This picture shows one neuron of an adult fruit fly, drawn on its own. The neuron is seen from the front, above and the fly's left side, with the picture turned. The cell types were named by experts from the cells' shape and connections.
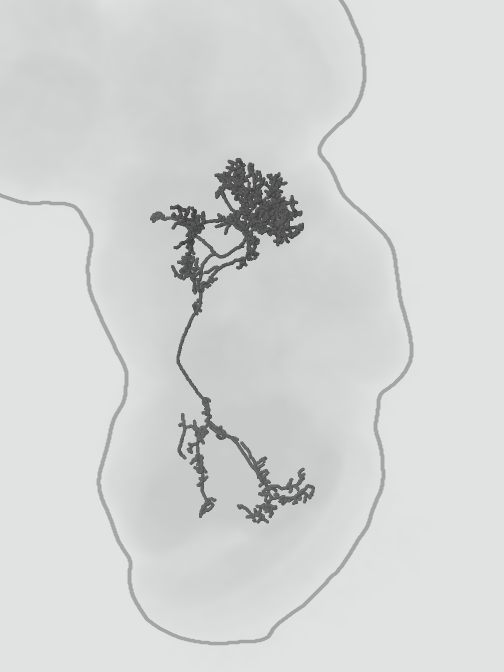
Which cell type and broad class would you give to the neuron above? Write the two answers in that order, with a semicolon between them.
AVLP520; central-brain intrinsic neuron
